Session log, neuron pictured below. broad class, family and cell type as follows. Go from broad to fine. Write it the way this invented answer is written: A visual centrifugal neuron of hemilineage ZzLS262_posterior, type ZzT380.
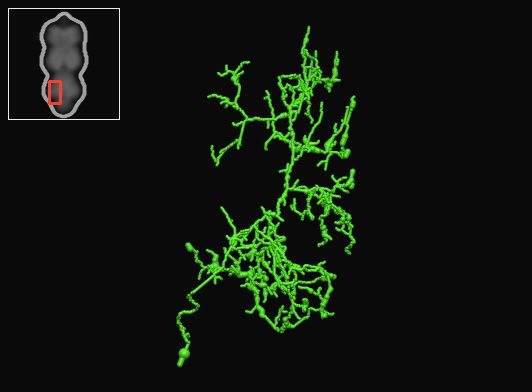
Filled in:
A nerve-cord intrinsic neuron of hemilineage 19A, type IN19A059.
